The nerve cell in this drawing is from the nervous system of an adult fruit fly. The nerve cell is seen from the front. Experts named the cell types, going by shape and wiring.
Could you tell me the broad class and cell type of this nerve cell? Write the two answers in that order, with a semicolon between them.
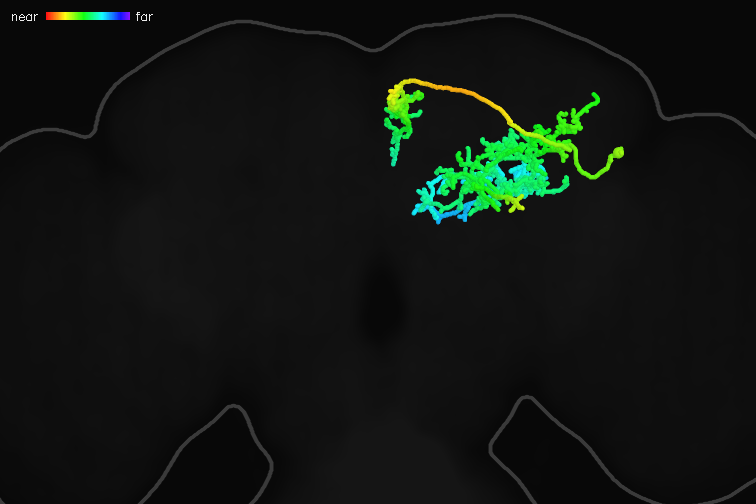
central-brain intrinsic neuron; CL030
